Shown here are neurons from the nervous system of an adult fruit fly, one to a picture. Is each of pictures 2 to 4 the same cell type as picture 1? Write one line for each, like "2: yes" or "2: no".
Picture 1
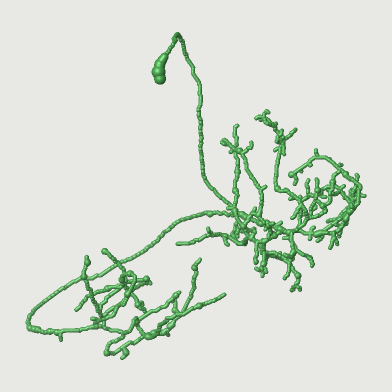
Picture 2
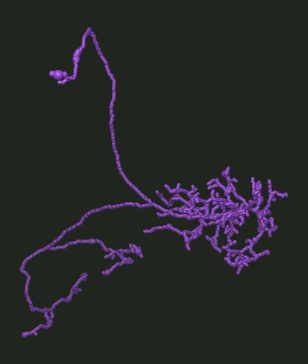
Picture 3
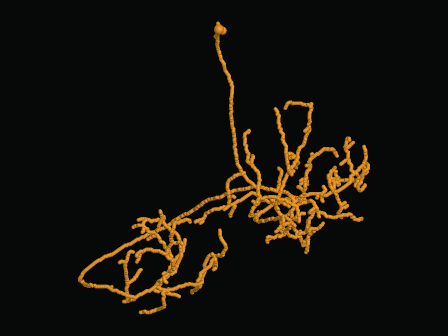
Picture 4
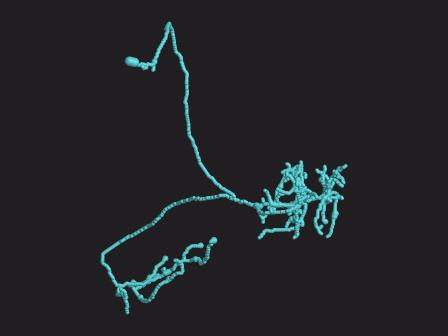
2: no
3: yes
4: no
